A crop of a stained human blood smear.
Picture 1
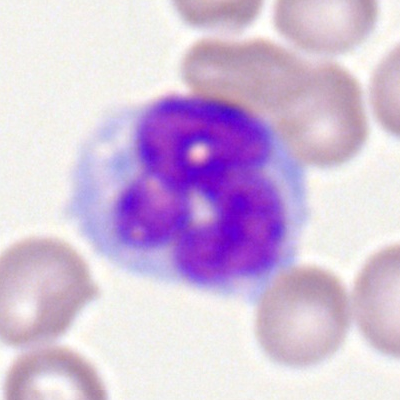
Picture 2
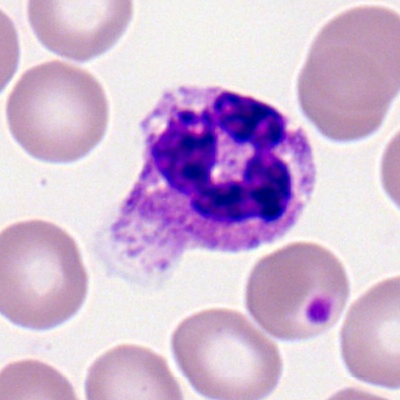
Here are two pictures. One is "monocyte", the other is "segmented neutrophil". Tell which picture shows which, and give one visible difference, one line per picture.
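Picture 1 is a monocyte. No distinct granules are seen in the cytoplasm.
Picture 2 is a segmented neutrophil. Fine pinkish-purple granules are scattered through the cytoplasm.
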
